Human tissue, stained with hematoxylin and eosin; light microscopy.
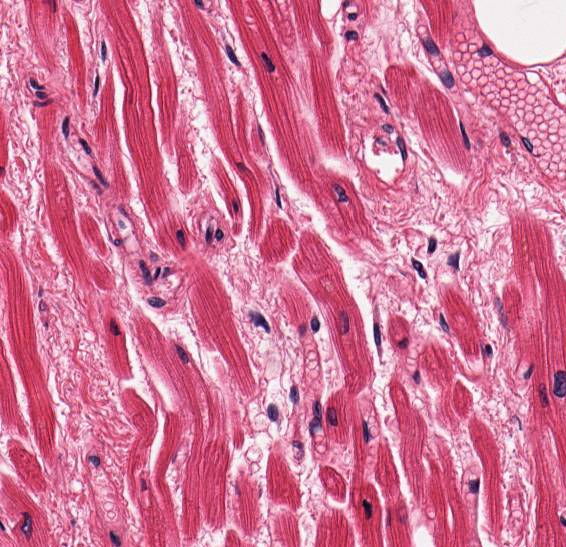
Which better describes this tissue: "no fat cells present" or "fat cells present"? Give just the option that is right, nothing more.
Fat cells present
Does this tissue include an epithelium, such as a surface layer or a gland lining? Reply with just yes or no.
No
